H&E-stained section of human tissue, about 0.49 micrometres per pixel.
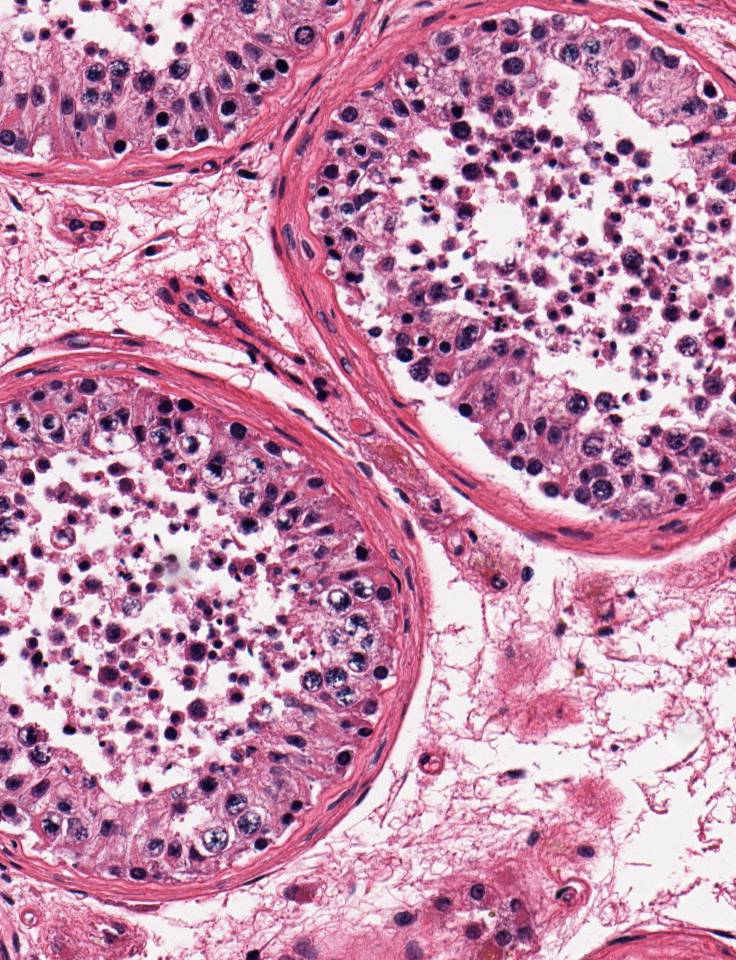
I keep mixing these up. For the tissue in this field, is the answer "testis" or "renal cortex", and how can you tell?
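Testis. Tubules lined by stratified germ-cell epithelium, several cells thick, resting on the wall. Large round cells with coarse thread-like nuclear chromatin in middle layers; clearest lower right of left tubule. Stroma between tubules loose, pale, wispy, fibrillary, especially lower right. Along bottom edge: small stromal clusters of cells with abundant pink cytoplasm and round nuclei.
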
